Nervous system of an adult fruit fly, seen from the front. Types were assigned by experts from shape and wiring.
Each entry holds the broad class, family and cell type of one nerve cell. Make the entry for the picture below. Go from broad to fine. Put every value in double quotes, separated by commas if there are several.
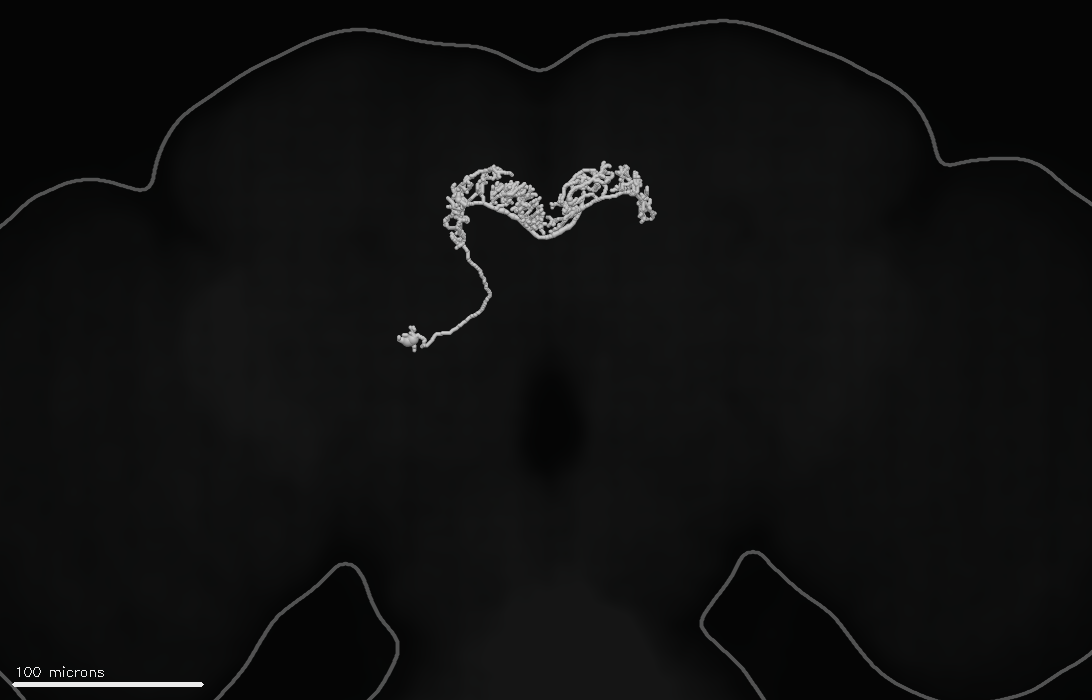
"central-brain intrinsic neuron", "hemilineage PBp1", "Delta7"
